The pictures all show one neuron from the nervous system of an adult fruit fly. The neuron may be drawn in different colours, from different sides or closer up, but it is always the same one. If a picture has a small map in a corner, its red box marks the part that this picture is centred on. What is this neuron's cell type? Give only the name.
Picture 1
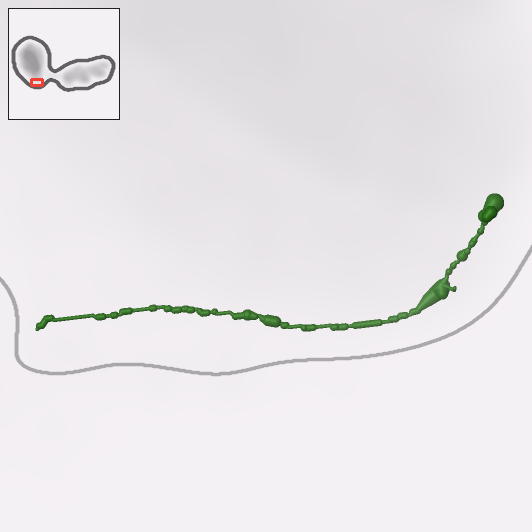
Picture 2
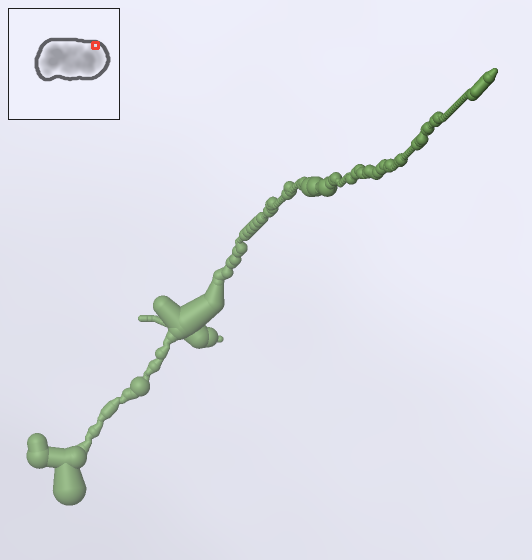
L1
